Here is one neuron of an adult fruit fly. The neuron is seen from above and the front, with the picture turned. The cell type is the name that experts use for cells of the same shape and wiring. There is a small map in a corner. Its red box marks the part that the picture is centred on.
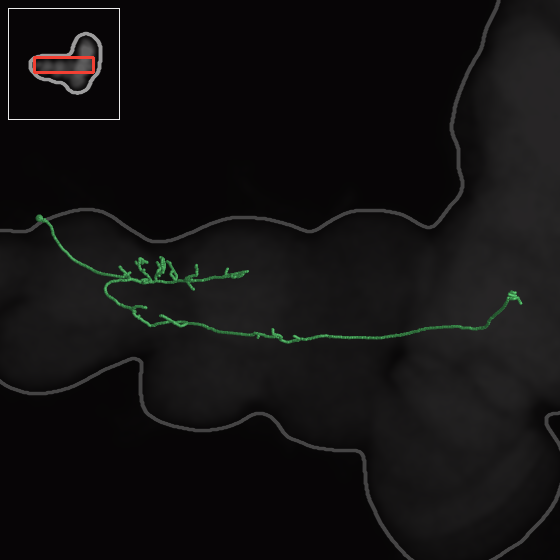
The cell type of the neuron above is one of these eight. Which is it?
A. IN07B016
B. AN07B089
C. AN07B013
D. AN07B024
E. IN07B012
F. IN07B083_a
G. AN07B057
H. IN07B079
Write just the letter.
B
